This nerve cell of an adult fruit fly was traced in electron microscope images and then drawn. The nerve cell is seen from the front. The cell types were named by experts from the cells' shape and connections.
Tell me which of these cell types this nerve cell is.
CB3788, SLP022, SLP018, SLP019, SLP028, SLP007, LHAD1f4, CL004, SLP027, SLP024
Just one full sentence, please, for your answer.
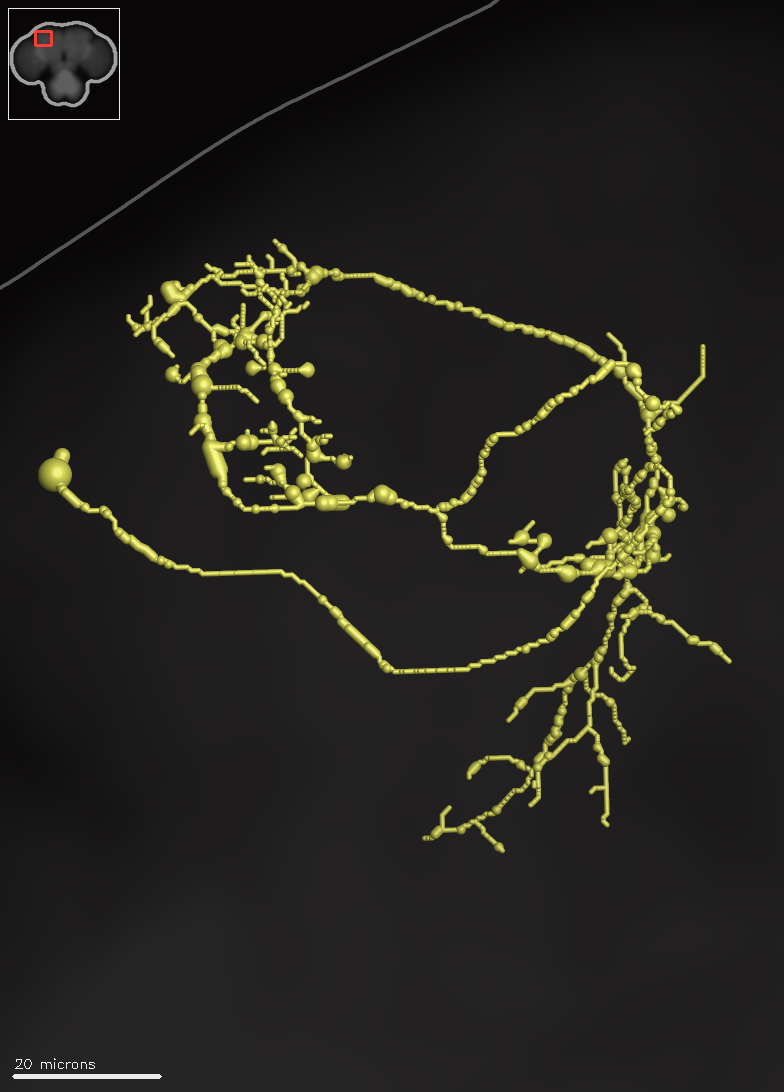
Cell type SLP007 is what this nerve cell is.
